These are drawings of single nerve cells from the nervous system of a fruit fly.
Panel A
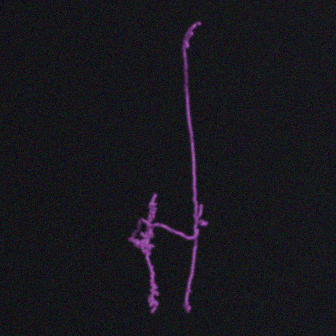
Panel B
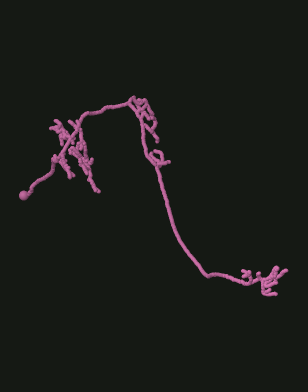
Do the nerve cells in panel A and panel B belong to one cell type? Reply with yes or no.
no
